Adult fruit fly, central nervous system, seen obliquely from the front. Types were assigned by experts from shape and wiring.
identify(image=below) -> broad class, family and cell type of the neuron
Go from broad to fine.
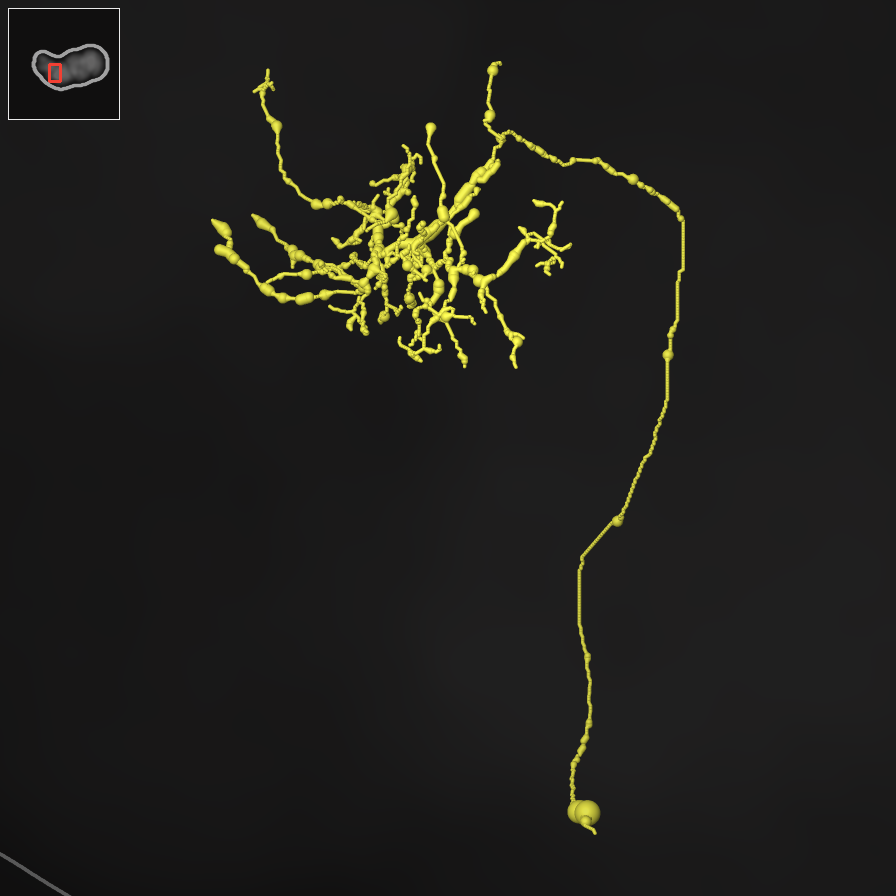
nerve-cord intrinsic neuron; hemilineage 02A; IN02A040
